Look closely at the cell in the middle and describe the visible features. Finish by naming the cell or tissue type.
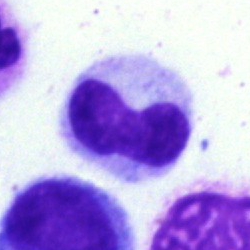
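Deepest notch between the nuclear lobes on the upper edge. Chromatin dense, dark purple. Cytoplasm pale greyish-blue, its rim widest above the nucleus. Cell: band neutrophil.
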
